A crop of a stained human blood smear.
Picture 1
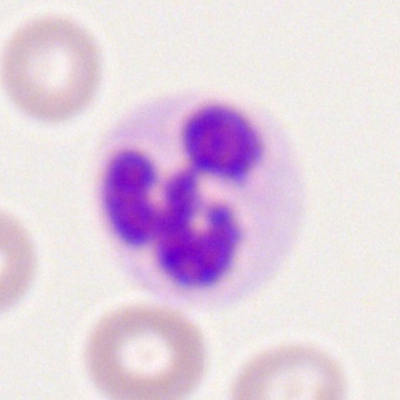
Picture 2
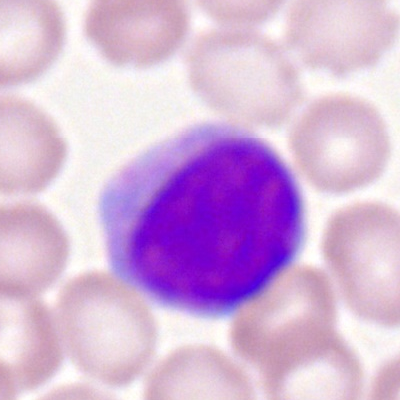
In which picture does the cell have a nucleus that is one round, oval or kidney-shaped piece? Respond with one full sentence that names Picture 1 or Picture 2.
In Picture 2, the nucleus of the cell is one compact round, oval or kidney-shaped mass.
